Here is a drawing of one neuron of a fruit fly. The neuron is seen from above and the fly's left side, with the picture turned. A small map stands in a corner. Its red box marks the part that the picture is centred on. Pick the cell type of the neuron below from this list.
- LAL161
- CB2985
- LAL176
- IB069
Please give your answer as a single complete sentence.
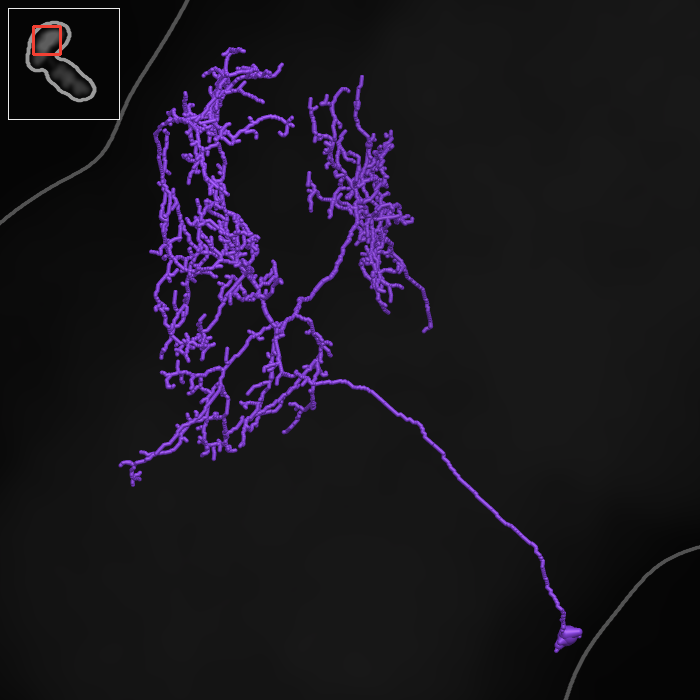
The neuron here falls under cell type LAL161.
